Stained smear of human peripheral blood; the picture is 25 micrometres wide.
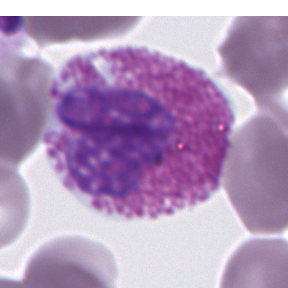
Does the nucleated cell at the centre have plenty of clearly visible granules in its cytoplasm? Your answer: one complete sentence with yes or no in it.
Yes, in the cytoplasm of this cell, many granules are visible.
